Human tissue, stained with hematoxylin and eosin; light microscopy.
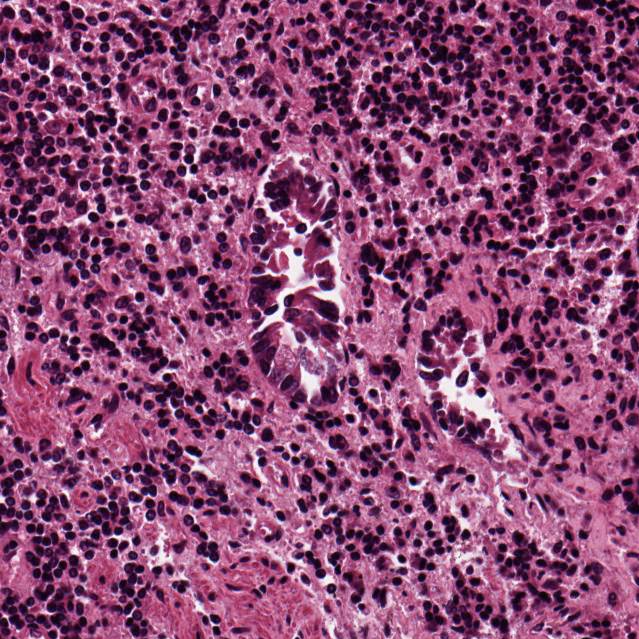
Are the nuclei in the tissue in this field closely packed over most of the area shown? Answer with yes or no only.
Yes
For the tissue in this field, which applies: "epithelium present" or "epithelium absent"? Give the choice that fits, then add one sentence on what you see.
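Epithelium present. The glands are lined by columnar epithelial cells arranged around a narrow, slit-like lumen.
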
